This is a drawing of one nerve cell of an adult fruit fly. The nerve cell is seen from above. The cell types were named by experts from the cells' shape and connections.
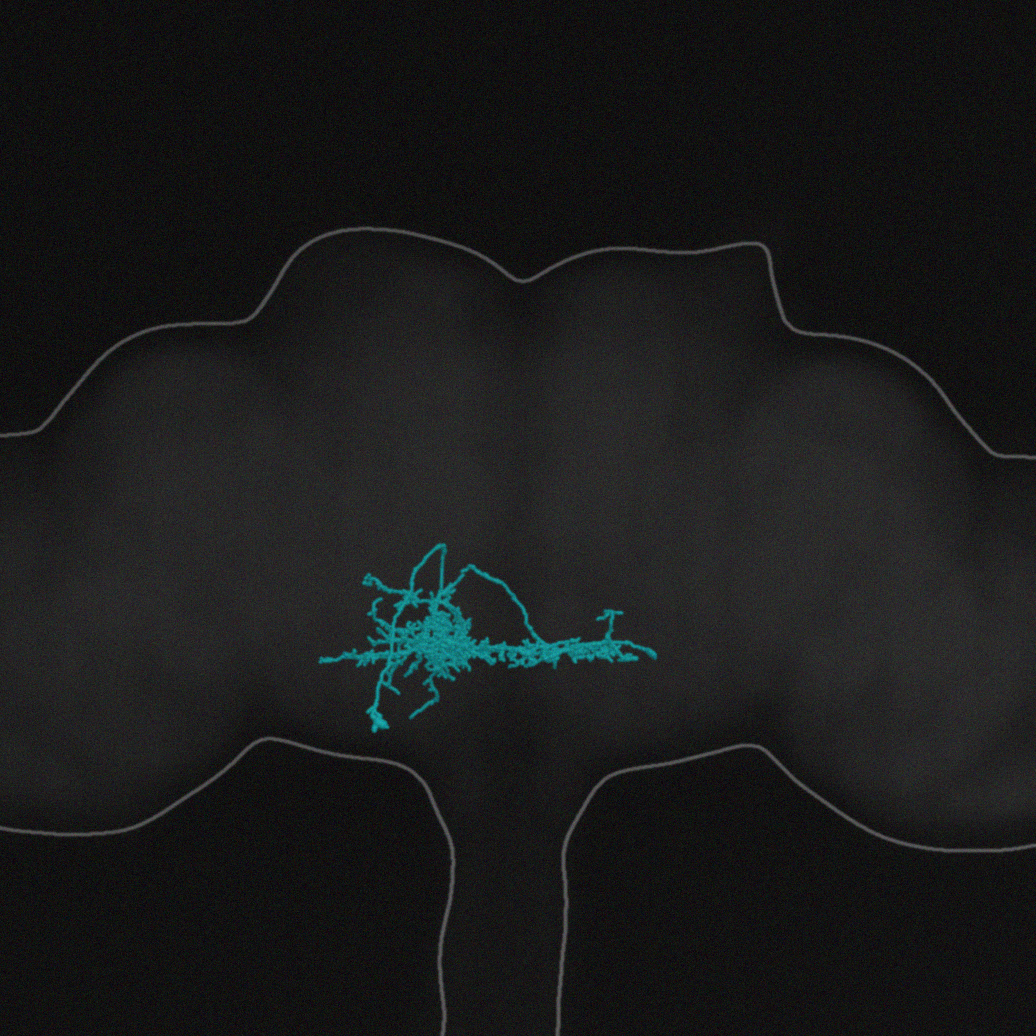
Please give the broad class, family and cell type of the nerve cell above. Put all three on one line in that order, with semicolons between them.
central-brain intrinsic neuron; hemilineage DM6_central1; PS200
